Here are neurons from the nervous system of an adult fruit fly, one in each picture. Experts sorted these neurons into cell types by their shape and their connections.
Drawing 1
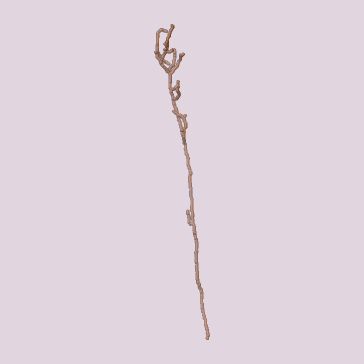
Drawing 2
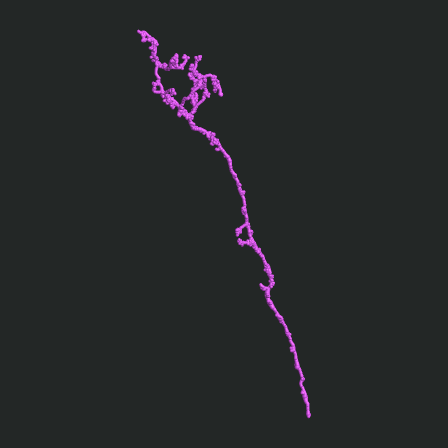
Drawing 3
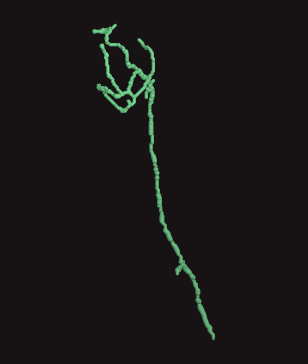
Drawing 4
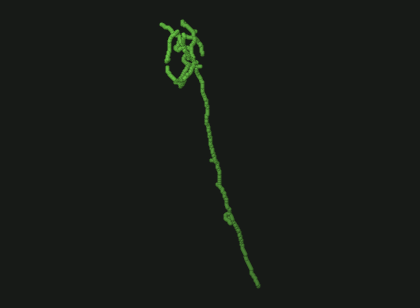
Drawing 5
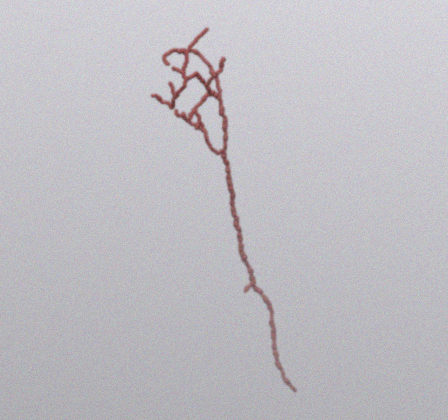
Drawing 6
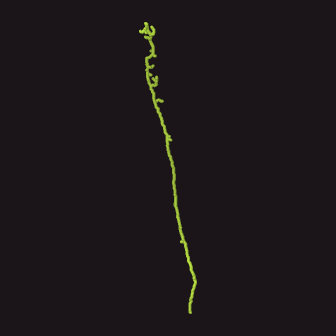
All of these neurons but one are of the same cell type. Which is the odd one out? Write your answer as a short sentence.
Drawing 6 shows a neuron of another cell type.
